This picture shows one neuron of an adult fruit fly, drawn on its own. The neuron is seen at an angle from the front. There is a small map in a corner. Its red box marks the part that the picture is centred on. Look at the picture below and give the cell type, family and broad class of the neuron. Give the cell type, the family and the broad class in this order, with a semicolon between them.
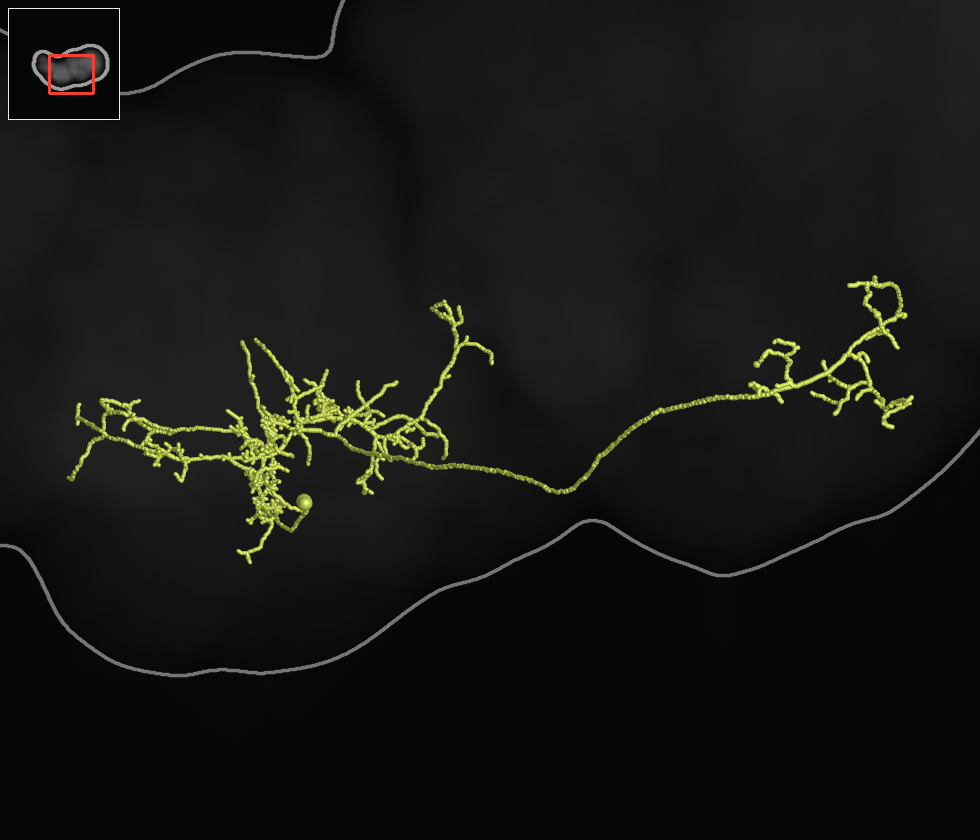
AN08B069; hemilineage 08B; ascending neuron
